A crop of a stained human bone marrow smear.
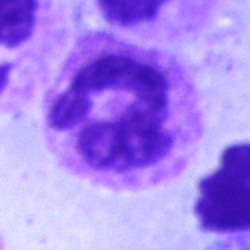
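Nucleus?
Divided into several lobes, arranged around a pale central area.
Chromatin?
Dense, dark purple, clumped.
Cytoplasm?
Fine, faint pinkish-purple granules.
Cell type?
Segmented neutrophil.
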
